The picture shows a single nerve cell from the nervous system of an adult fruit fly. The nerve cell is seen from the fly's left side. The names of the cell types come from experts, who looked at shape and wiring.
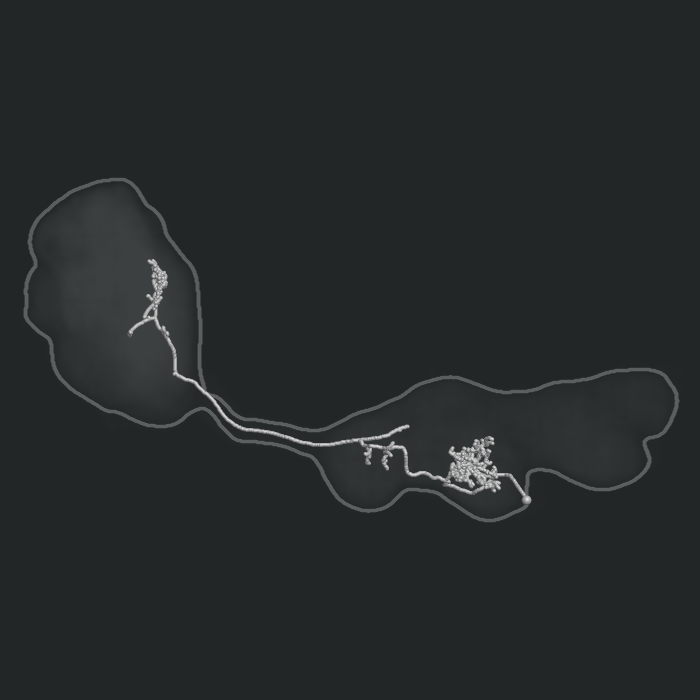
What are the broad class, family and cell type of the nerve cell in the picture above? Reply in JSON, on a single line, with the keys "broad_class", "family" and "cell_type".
{"broad_class": "ascending neuron", "family": "hemilineage 04B", "cell_type": "AN04B023"}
